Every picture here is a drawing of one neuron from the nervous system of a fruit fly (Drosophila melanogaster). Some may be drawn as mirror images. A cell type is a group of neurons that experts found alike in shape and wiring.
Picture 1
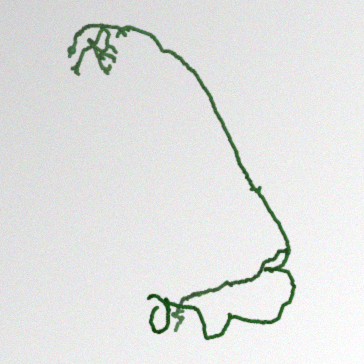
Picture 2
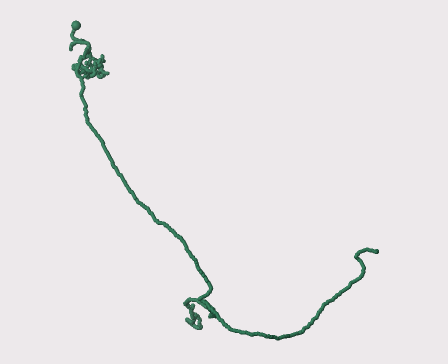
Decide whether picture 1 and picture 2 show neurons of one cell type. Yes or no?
yes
